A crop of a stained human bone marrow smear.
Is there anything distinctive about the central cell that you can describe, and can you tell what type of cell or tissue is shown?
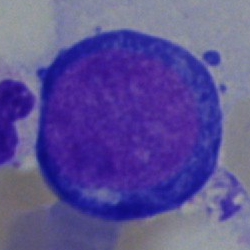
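Working through the features: the outline is round. The cytoplasm shows no granules, but a pale patch lies in it at the bottom of the cell. Small round blebs stand off the upper right edge. The cell is a proerythroblast.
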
